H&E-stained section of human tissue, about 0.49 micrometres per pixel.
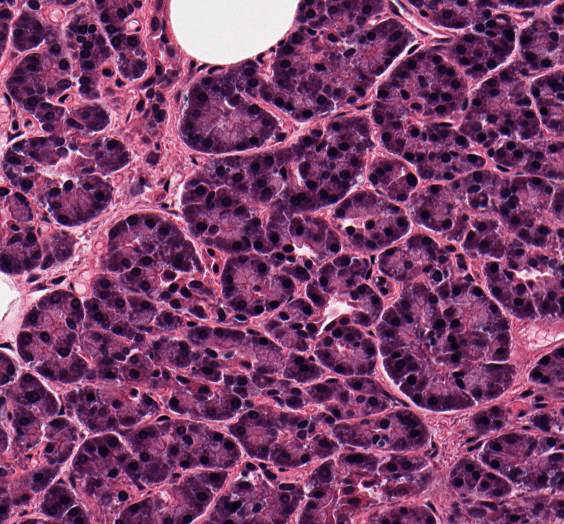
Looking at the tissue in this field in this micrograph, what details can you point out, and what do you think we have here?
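Looking across, the whole field is packed with rounded epithelial acini gathered in small clusters. Their cells have small round dark nuclei set toward the base. I can barely see the tiny central lumens. Thin pink connective tissue strands run between acini, widening slightly into bands upper left and lower right. I'd call this pancreas.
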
